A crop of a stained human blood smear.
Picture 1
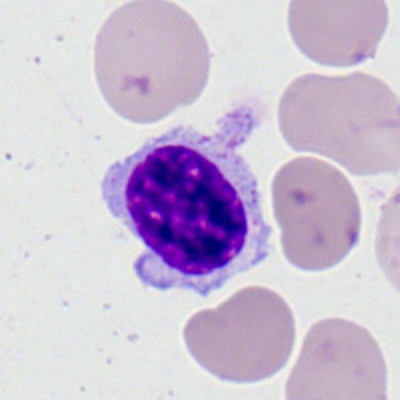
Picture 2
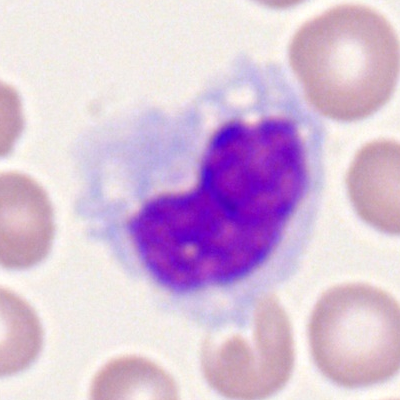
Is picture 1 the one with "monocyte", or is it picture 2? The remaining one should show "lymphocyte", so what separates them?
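Lymphocyte in picture 1, monocyte in picture 2. Outlines: both irregular; the lymphocyte has several blunt bulges and a tongue of cytoplasm projecting from its upper right. Nucleus: fills most of the lymphocyte, leaving a narrow-to-moderate rim of cytoplasm; in the monocyte, indented, with a notch on its upper left edge.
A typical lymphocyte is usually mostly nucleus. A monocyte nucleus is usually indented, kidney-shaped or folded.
Chromatin: lymphocyte dark purple, in coarse blocks separated by paler spaces; monocyte deep purple, mottled and uneven. Cytoplasm: lymphocyte pale greyish-blue with only a few fine purplish granules; monocyte abundant, pale grey-blue, no distinct granules, small clear vacuoles near the top.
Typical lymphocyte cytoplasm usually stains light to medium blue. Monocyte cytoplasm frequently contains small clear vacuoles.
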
